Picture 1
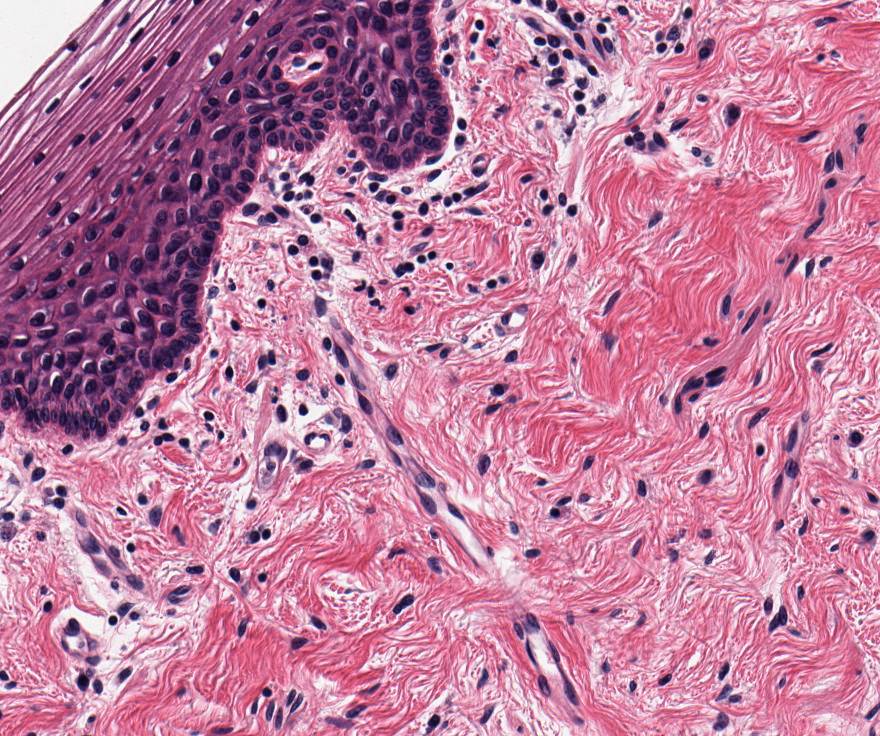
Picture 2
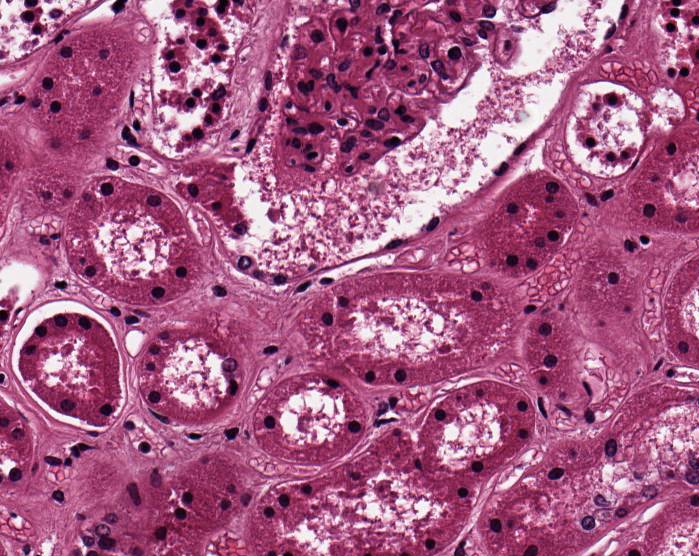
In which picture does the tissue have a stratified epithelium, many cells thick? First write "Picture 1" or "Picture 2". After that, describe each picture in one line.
Picture 1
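Picture 1: A stratified squamous epithelium occupies the upper left corner, and connective tissue fills the rest of the field.
Picture 2: The tubule cell nuclei are round, dark and lie in a single row near the outer edge of each tubule.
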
